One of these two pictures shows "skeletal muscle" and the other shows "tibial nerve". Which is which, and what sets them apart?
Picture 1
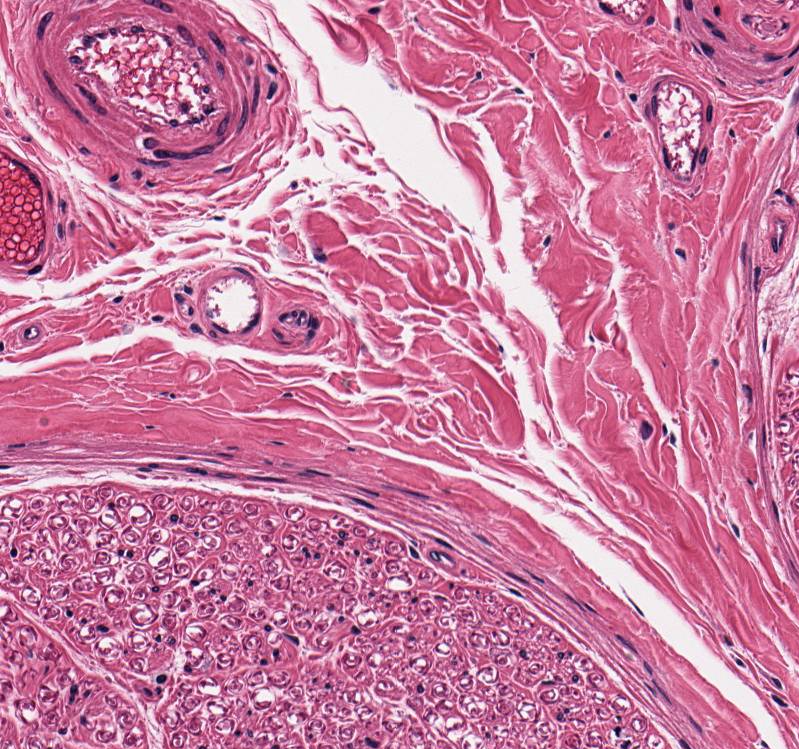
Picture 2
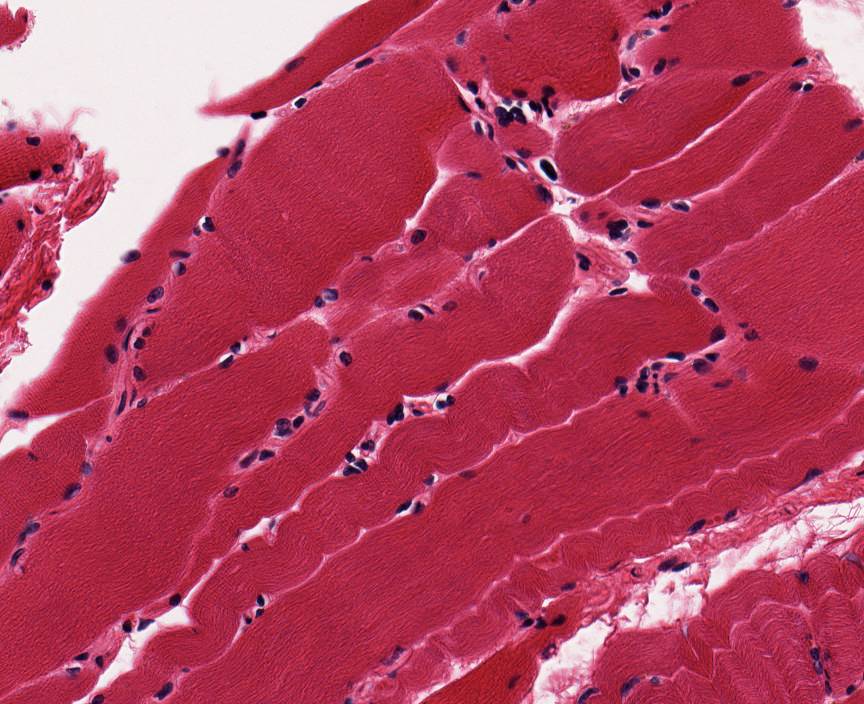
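Tibial nerve = picture 1; skeletal muscle = picture 2. Nerve: large rounded bundle in cross-section, lower left; fibres cut across as small round profiles, each a central dot in a pale clear halo. Above it, dense pink collagen bundles in varying directions, sparse flattened nuclei. Upper left: thick-walled vessel, layered wall, lumen holding pale granular material. Muscle: long, parallel, unbranched fibres running diagonally, lower left to upper right. Nuclei flattened, at fibre edges; cytoplasm deep, even red.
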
